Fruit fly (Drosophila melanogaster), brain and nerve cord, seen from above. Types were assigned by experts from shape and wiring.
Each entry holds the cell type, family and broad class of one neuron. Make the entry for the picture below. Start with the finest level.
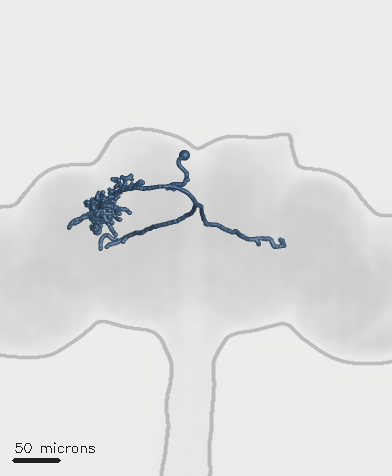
SIP146m; hemilineage SMPad1; central-brain intrinsic neuron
